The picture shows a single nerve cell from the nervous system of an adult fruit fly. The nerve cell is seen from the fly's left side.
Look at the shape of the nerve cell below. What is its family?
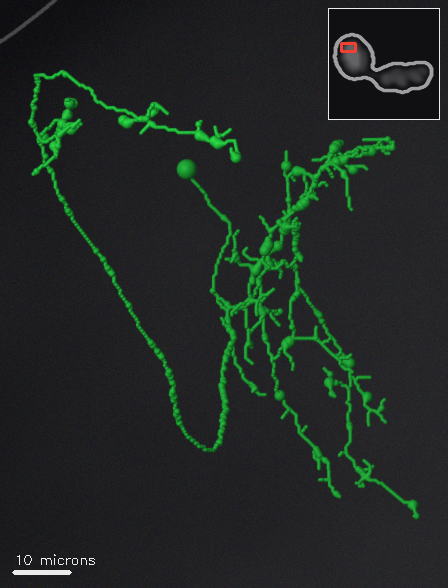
hemilineage LHl2_dorsal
